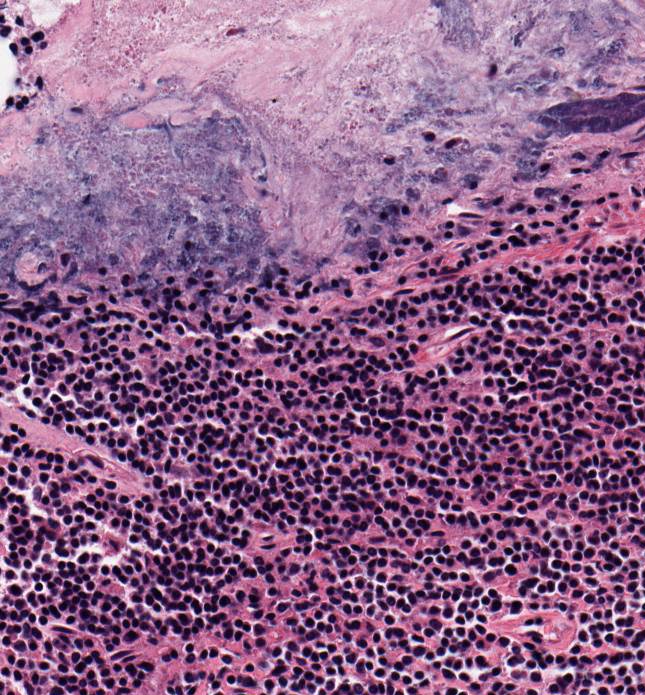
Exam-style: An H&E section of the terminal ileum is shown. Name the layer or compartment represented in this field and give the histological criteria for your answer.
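Lymphoid tissue occupies this field as a sheet of closely packed small round cells with dark, dense, round nuclei and mostly only a scant rim of cytoplasm.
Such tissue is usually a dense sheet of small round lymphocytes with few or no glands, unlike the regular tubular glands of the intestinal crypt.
No epithelium or glands appear anywhere here.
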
